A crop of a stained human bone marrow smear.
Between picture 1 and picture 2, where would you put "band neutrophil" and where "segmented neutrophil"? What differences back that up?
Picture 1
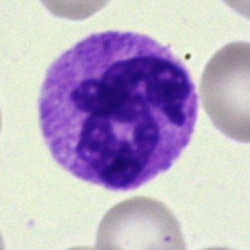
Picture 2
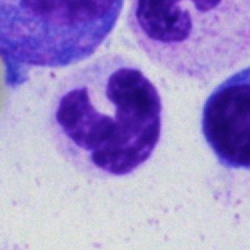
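Picture 1 shows a segmented neutrophil; picture 2 shows a band neutrophil. In picture 2 the nucleus is a curved, horseshoe-like band whose notch opens toward the top.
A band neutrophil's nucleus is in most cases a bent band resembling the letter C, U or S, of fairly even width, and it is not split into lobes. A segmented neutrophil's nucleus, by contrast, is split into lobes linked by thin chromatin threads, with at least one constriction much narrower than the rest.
In picture 1 the chromatin is dark purple and coarsely clumped.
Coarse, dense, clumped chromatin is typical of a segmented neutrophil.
Both cells have a smooth outline, round in picture 1 and roughly round in picture 2, and neither nucleus shows nucleoli.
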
